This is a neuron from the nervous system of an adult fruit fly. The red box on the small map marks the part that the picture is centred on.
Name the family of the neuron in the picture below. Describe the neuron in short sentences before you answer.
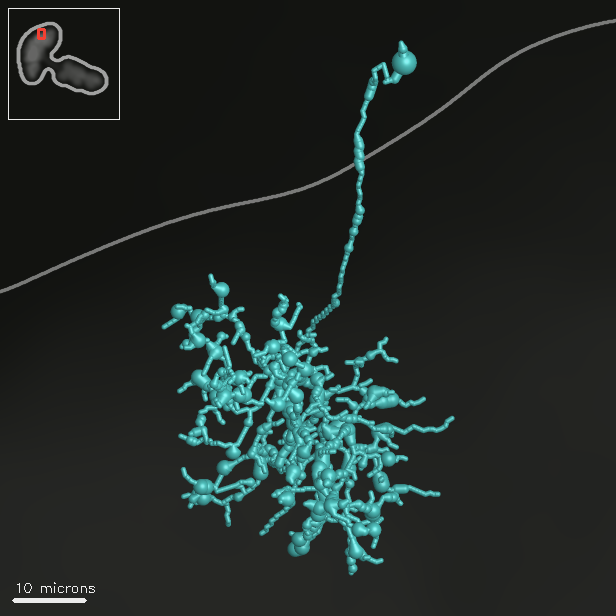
It lies in the brain. By the scale bar it is about 75 microns tall in this view. The picture shows dozens of branch ends. Its broad class is central-brain intrinsic neuron. Its family is hemilineage VLPl4_dorsal.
